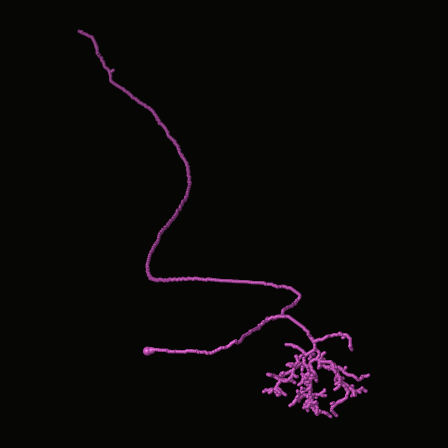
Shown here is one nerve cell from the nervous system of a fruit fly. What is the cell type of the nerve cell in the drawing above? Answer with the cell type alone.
MeVP6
